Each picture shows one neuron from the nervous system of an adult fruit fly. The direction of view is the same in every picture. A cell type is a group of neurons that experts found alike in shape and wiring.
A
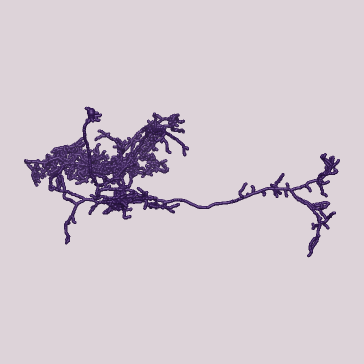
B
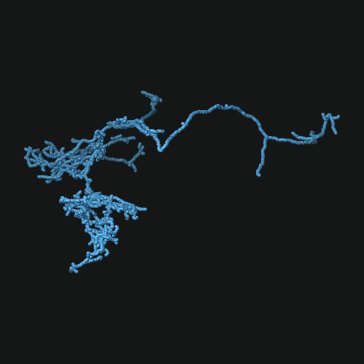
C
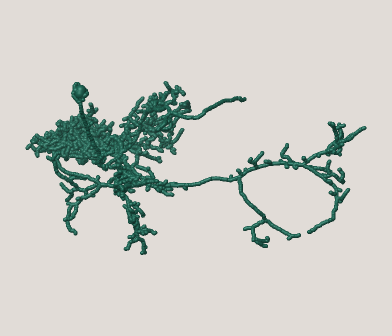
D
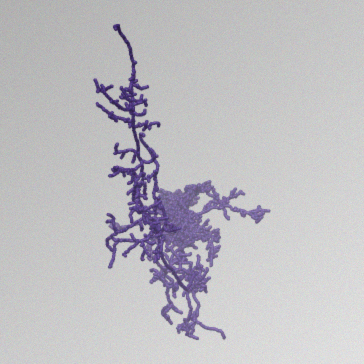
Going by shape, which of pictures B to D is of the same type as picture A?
C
